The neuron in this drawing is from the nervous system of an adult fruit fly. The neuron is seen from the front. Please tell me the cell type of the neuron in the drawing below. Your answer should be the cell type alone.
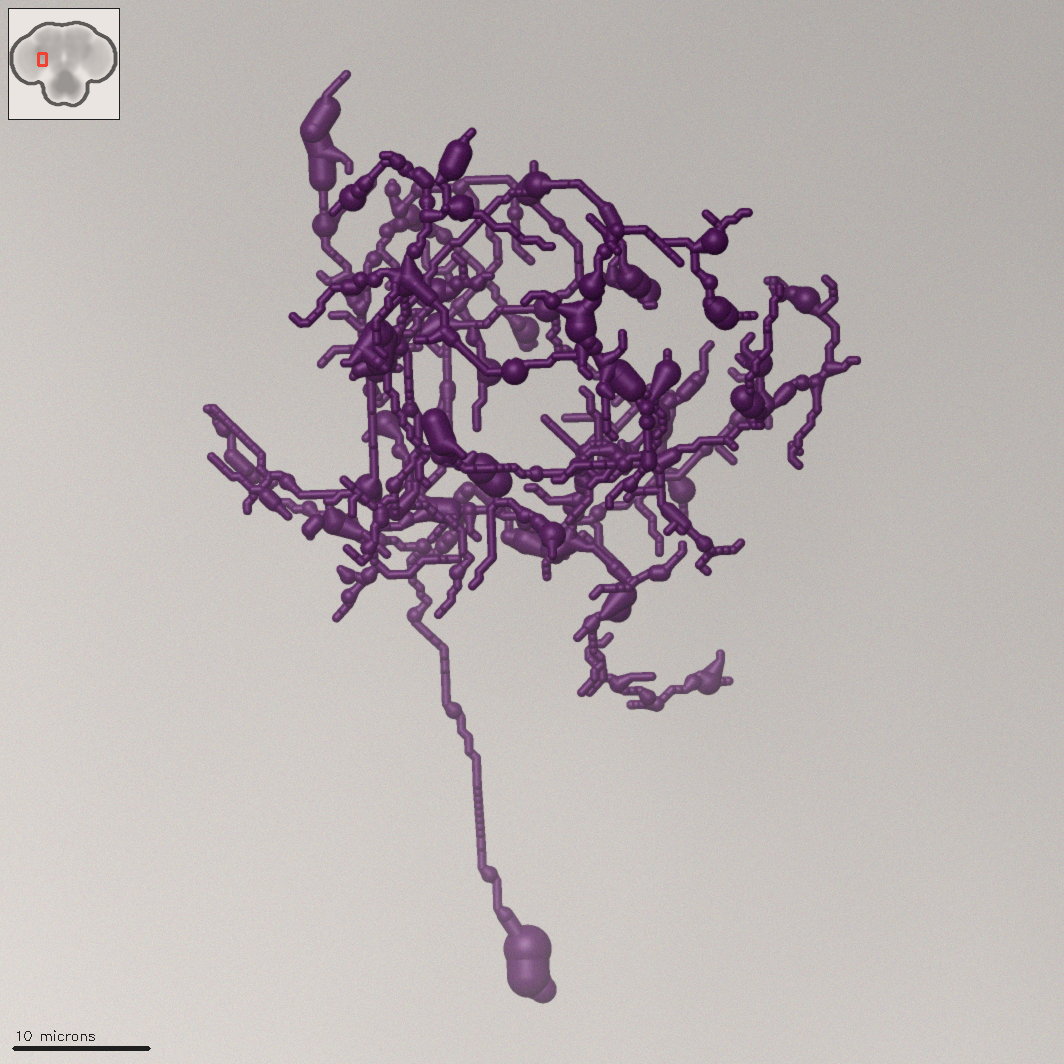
CB2642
